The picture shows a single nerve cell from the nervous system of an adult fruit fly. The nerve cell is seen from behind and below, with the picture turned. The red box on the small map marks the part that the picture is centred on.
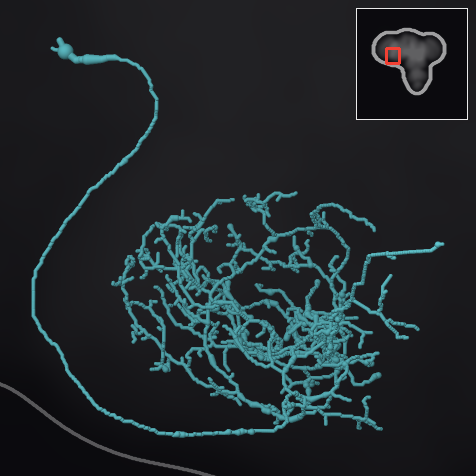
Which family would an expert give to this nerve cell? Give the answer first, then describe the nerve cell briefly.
The family is hemilineage SLPav2. This is a central-brain intrinsic neuron. The cell body can be seen at the upper left of the picture. The picture shows dozens of branch ends.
